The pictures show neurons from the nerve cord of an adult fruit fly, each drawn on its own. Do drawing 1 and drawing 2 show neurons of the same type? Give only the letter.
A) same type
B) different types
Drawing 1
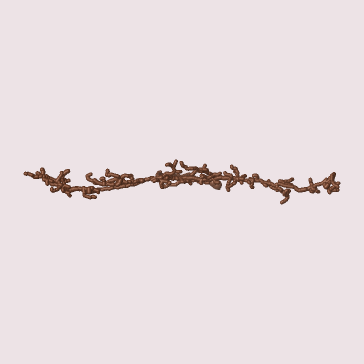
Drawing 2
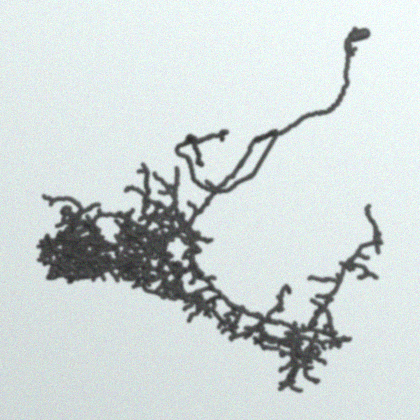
B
